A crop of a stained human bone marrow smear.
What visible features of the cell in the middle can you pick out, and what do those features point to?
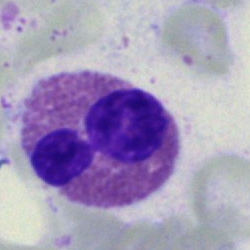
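Smooth, roughly round outline. Of the nuclear lobes, the lower-left is smaller than the upper-right. Chromatin dense, staining dark purple. Plentiful cytoplasm around the nucleus, staining pinkish-purple. Eosinophil.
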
